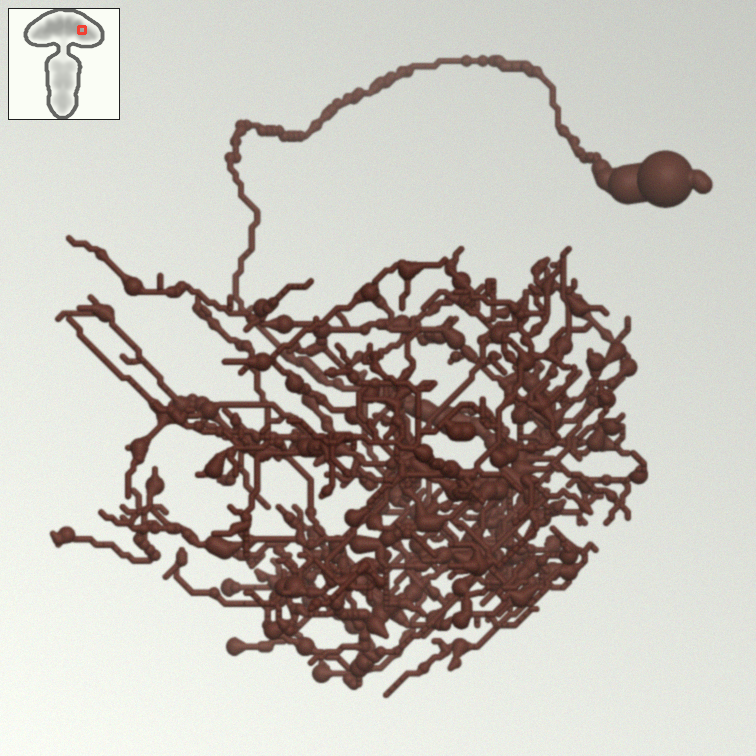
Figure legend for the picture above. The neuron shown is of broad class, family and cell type: central-brain intrinsic neuron; hemilineage LHl4_dorsal; CB2691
